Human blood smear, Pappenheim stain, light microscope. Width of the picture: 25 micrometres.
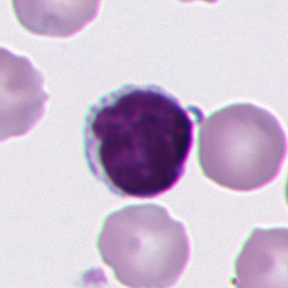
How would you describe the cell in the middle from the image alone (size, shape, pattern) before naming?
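Measured: nucleus round in outline, about 9 micrometres across. Seen: nucleus filling nearly the whole cell; cytoplasm a very thin rim, mainly along the left side. Cytoplasm pale, almost colourless, with a faint bluish-grey tint. Chromatin dark purple, dense, with coarse clumps. Name: typical lymphocyte.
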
